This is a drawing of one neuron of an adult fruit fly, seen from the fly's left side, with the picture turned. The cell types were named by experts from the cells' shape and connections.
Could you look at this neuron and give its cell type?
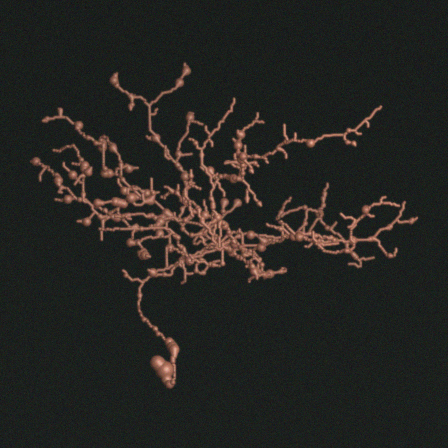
CB2285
